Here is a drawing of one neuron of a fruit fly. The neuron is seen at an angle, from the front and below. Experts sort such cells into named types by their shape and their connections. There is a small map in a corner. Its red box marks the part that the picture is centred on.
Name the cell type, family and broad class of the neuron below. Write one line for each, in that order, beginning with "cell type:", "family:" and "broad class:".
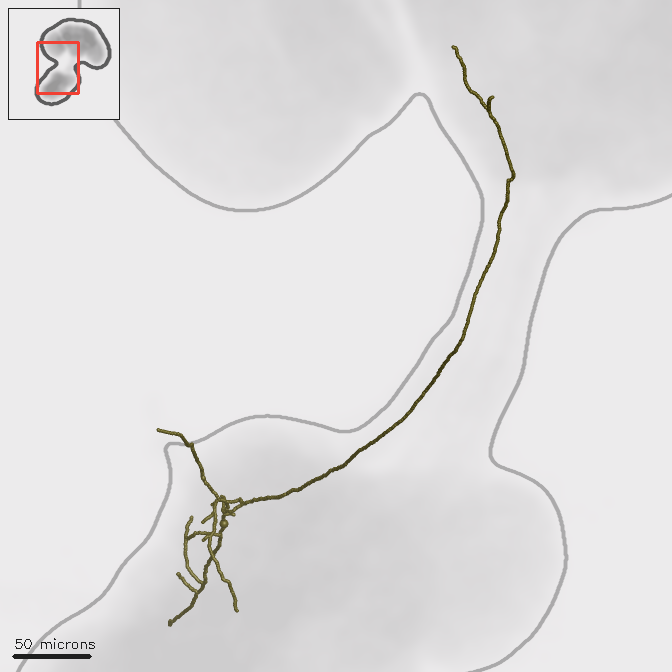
cell type: SApp13
family: class mechanosensory proprioceptive
broad class: sensory neuron ascending to the brain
